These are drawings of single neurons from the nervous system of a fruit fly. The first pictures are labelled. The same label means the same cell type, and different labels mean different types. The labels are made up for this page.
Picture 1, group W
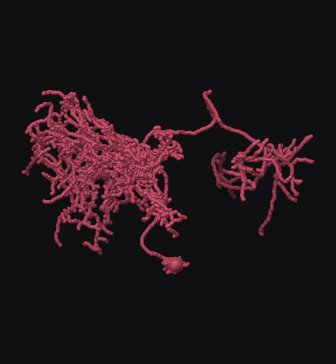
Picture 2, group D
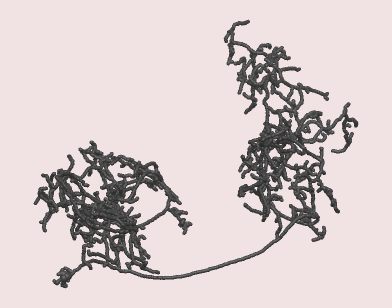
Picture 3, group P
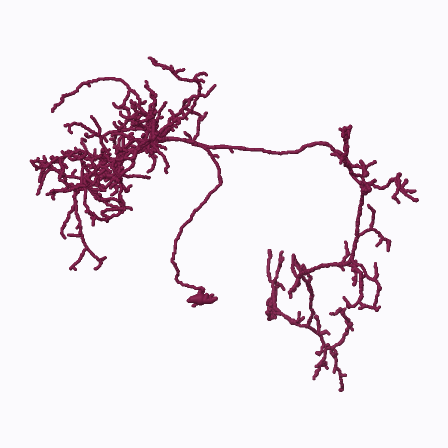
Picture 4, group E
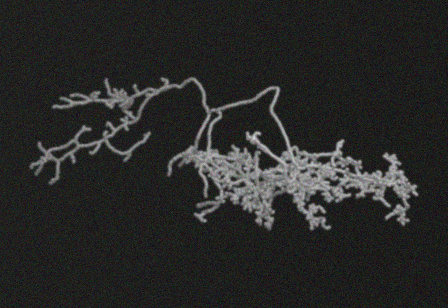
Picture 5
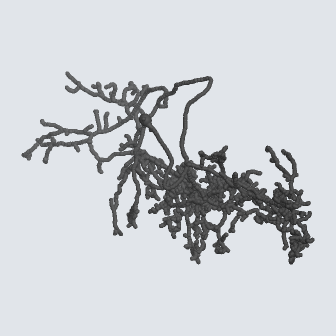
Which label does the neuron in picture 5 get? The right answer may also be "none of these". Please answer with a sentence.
It belongs to group E.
